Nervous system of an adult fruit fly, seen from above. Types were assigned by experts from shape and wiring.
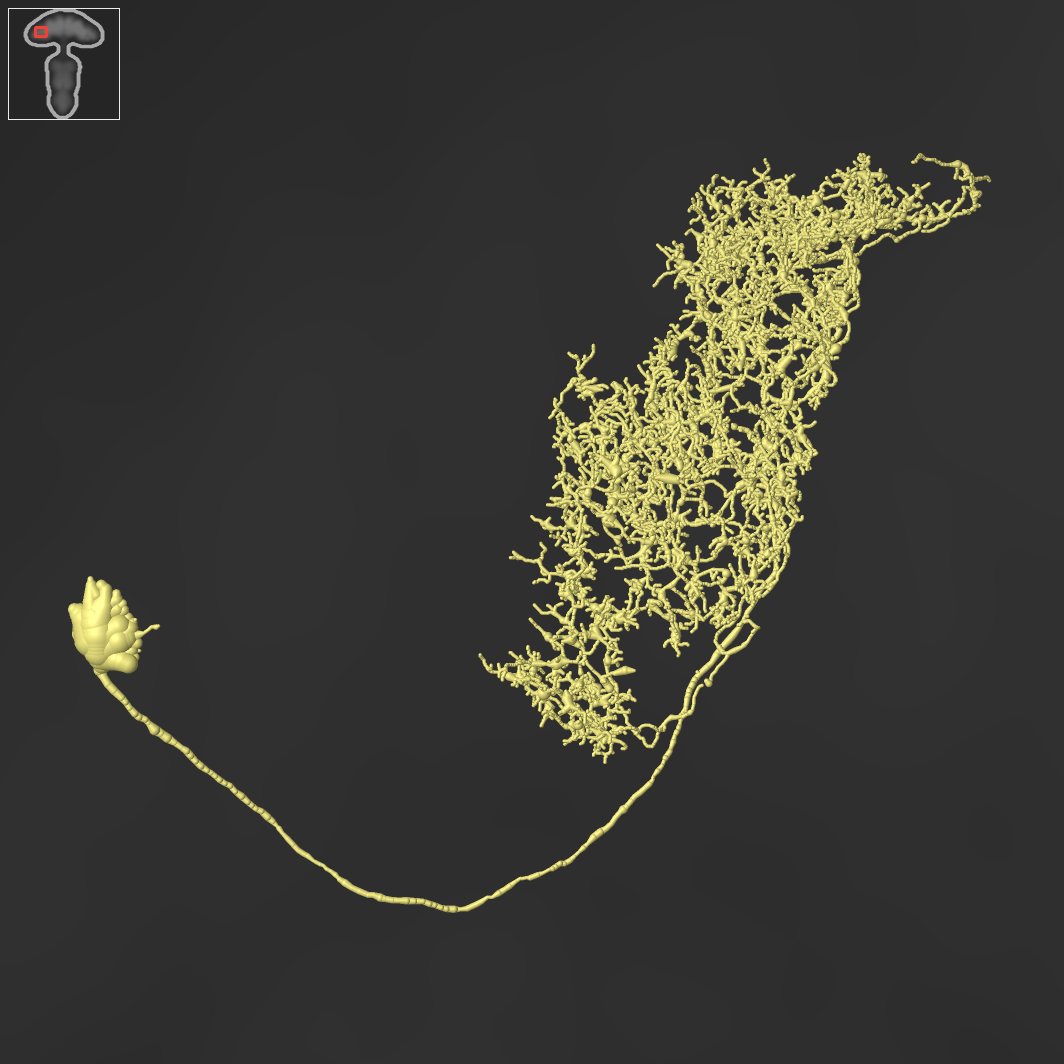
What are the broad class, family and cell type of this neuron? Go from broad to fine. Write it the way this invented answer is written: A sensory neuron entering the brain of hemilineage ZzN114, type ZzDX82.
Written: An optic-lobe intrinsic neuron of the Pm family, type Pm3.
